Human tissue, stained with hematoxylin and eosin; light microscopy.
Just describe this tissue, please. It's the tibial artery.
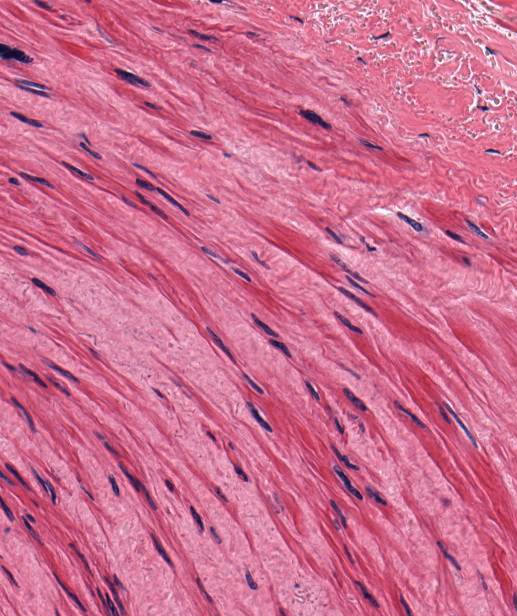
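See the long bands of spindle cells sweeping diagonally across most of the field, upper left toward lower right. Their nuclei, thin, elongated and dark blue, lie parallel to the bands. Between nuclei, pink fibrillar material shows deeper and paler pink bands alternating. Now, upper right corner: paler, looser pink tissue with small clefts, few nuclei.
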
